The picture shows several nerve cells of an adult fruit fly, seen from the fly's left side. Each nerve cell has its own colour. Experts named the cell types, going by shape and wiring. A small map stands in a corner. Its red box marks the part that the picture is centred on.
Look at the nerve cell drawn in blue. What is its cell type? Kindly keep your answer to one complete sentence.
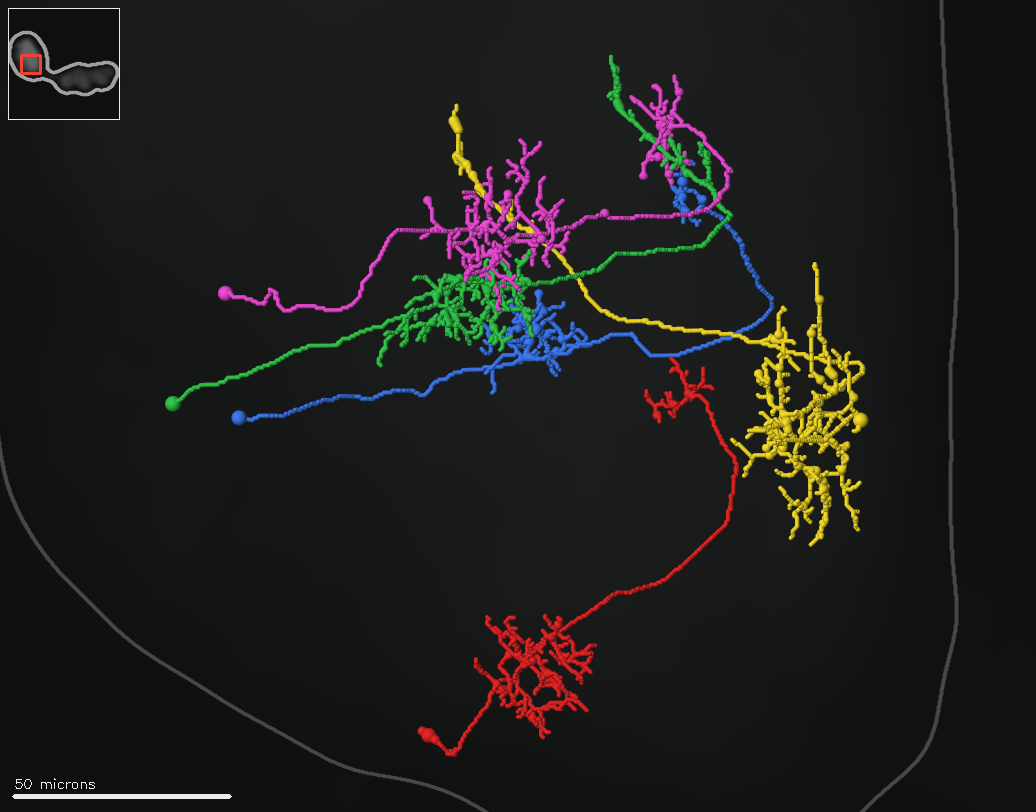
The cell type name for this neuron is Tm29.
